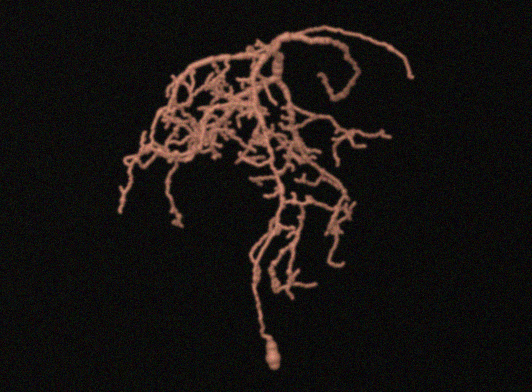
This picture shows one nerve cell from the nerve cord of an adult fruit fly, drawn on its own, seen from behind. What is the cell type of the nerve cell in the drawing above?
ANXXX191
